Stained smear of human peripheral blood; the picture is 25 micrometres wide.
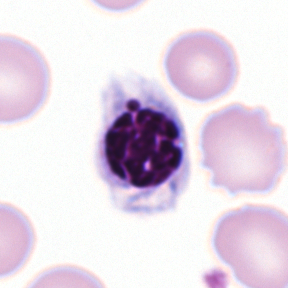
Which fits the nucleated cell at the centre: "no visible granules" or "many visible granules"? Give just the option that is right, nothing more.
No visible granules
